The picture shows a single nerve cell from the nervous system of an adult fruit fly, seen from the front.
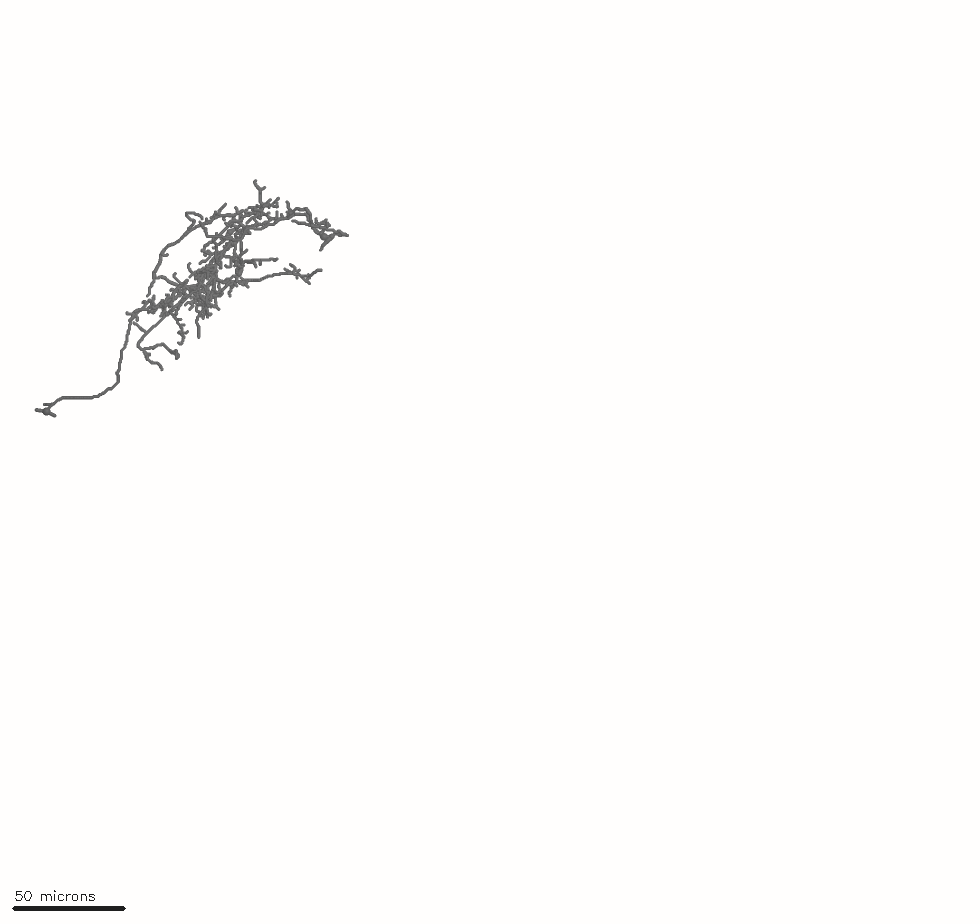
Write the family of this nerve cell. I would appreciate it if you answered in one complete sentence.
The nerve cell takes hemilineage SLPpl3 as its family.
